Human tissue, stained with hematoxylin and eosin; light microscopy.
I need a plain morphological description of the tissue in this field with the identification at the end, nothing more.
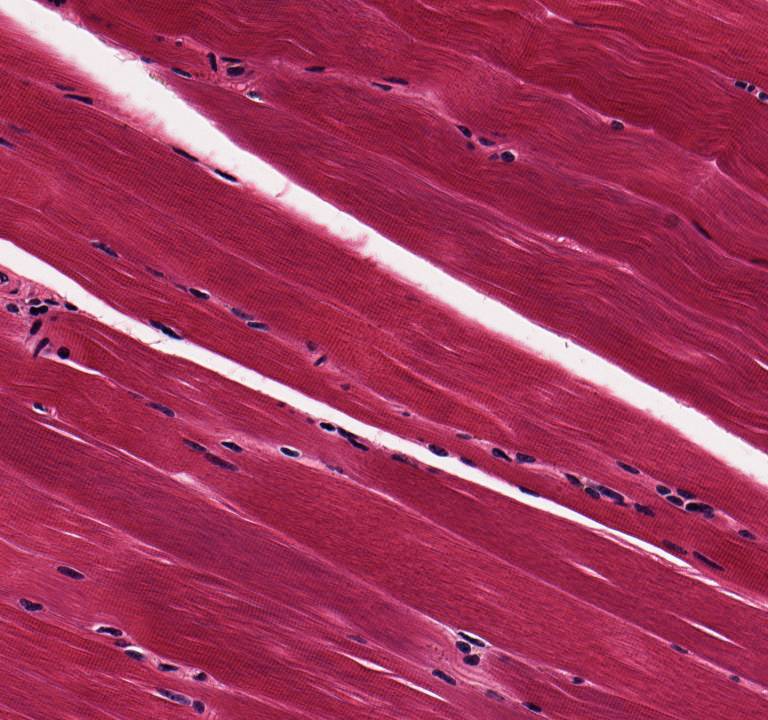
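Nuclei sit at the edges of the fibres rather than centrally, and are dark, flattened and elongated along the fibre length. The cytoplasm stains a deep, even pink-red with eosin. The fibres run straight and unbranched, neither branching nor joining one another. The tissue is skeletal muscle.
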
